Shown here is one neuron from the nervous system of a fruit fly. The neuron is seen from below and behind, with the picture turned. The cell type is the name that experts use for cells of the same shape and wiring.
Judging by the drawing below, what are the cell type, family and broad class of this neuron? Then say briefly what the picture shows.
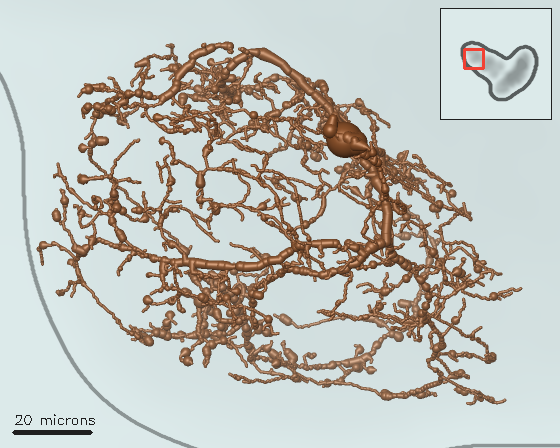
It is of cell type IN13B011. The family is hemilineage 13B. This is a nerve-cord intrinsic neuron. From left to right in the picture it spans about 130 microns. More than a hundred branch ends can be seen.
